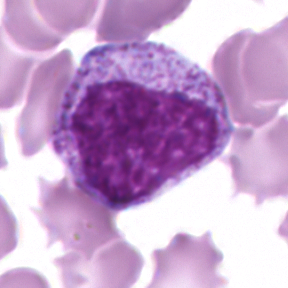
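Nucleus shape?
Single unlobed mass, upper edge flattened.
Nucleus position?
Low in the cell; widest band of cytoplasm above it.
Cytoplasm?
Pale lilac, with fine purple granules scattered through it.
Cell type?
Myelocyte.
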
